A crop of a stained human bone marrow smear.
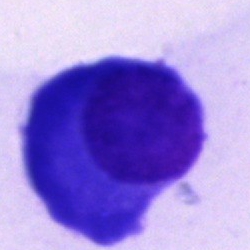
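Plasma cell, stained bone marrow smear. Its nucleus stains a darker, more reddish purple than the deep, intense blue cytoplasm, which is abundant and lies mostly left of and below the nucleus. Small bumps project from the cell margin along the upper and right edges.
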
